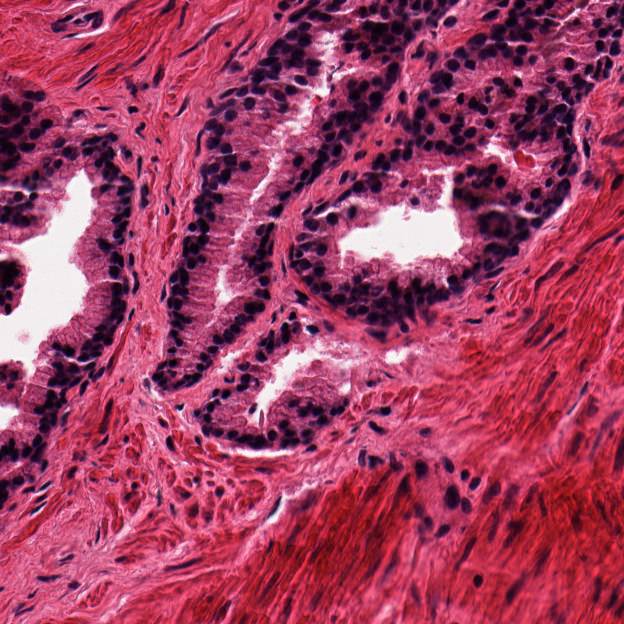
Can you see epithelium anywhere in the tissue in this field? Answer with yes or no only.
Yes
